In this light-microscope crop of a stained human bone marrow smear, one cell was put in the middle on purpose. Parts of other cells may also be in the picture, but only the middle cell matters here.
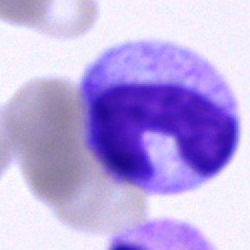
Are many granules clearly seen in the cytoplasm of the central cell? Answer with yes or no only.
Yes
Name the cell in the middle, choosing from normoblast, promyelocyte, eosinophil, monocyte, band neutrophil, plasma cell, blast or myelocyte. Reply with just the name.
band neutrophil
